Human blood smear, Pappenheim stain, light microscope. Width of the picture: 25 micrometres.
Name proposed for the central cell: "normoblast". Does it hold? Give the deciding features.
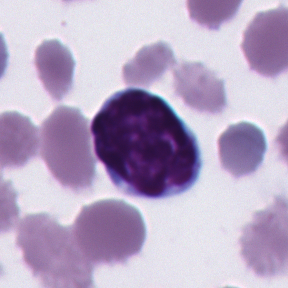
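Normoblast does not fit; the cell is a typical lymphocyte. The deciding feature is the colour of the cytoplasm, which is pale blue.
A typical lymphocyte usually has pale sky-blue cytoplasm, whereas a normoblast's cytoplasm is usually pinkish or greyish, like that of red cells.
This cytoplasm forms only a thin rim, seen mainly along the lower left edge.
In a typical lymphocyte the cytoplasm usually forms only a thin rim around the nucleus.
The outline is a smooth oval, and the cytoplasm shows neither granules nor vacuoles.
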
